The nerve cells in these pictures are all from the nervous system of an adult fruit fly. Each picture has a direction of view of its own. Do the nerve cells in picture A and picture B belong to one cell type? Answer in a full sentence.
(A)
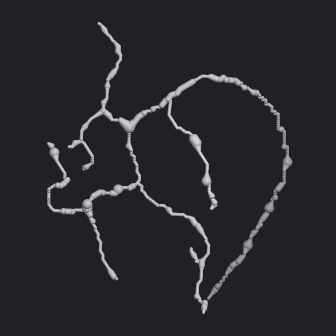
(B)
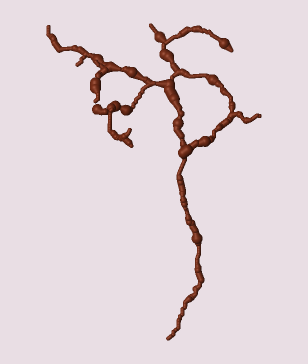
They are of the same cell type.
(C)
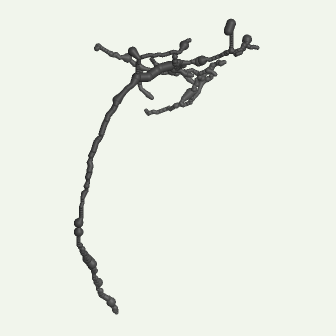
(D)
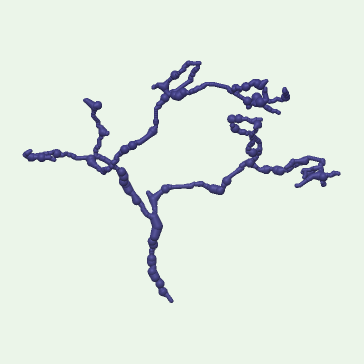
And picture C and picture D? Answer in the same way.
They are of different cell types.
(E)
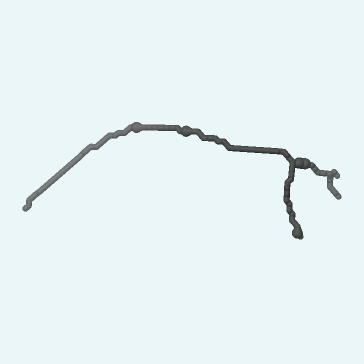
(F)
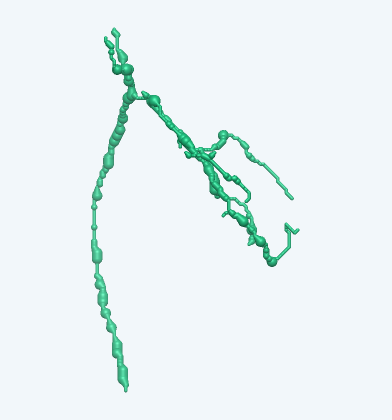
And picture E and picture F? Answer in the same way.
They are of the same cell type.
